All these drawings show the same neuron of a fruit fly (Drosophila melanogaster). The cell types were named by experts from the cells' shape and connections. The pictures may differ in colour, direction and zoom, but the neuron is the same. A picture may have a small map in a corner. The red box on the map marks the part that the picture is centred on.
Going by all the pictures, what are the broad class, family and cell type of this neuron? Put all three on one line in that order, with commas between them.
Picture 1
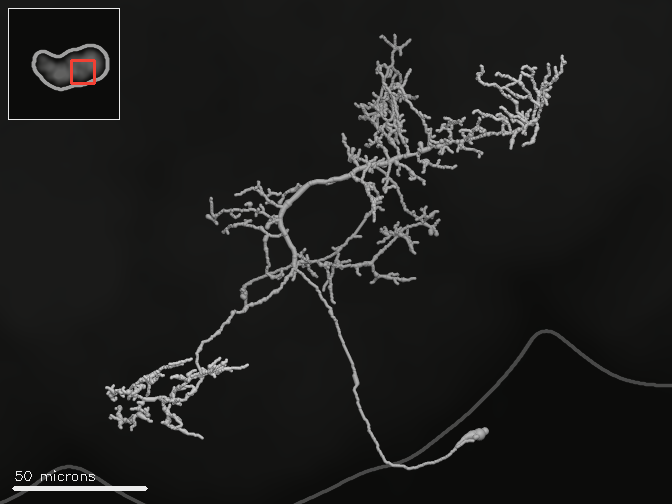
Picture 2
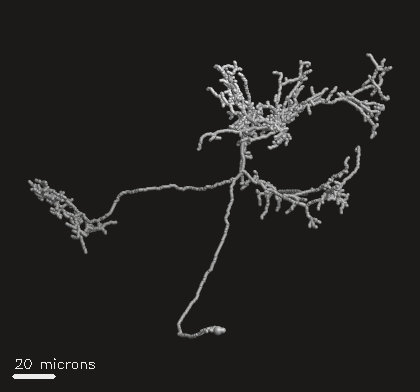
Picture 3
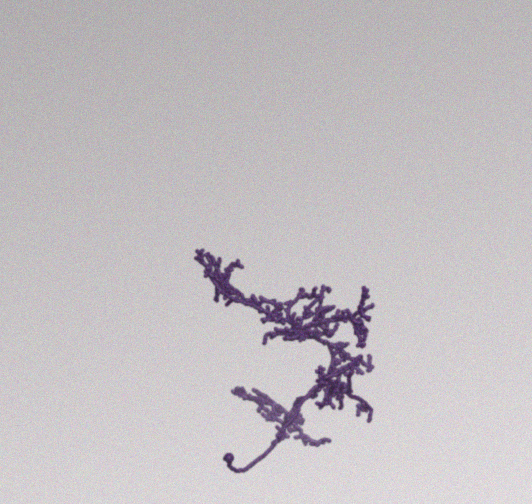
central-brain intrinsic neuron, hemilineage MX3, CB0695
